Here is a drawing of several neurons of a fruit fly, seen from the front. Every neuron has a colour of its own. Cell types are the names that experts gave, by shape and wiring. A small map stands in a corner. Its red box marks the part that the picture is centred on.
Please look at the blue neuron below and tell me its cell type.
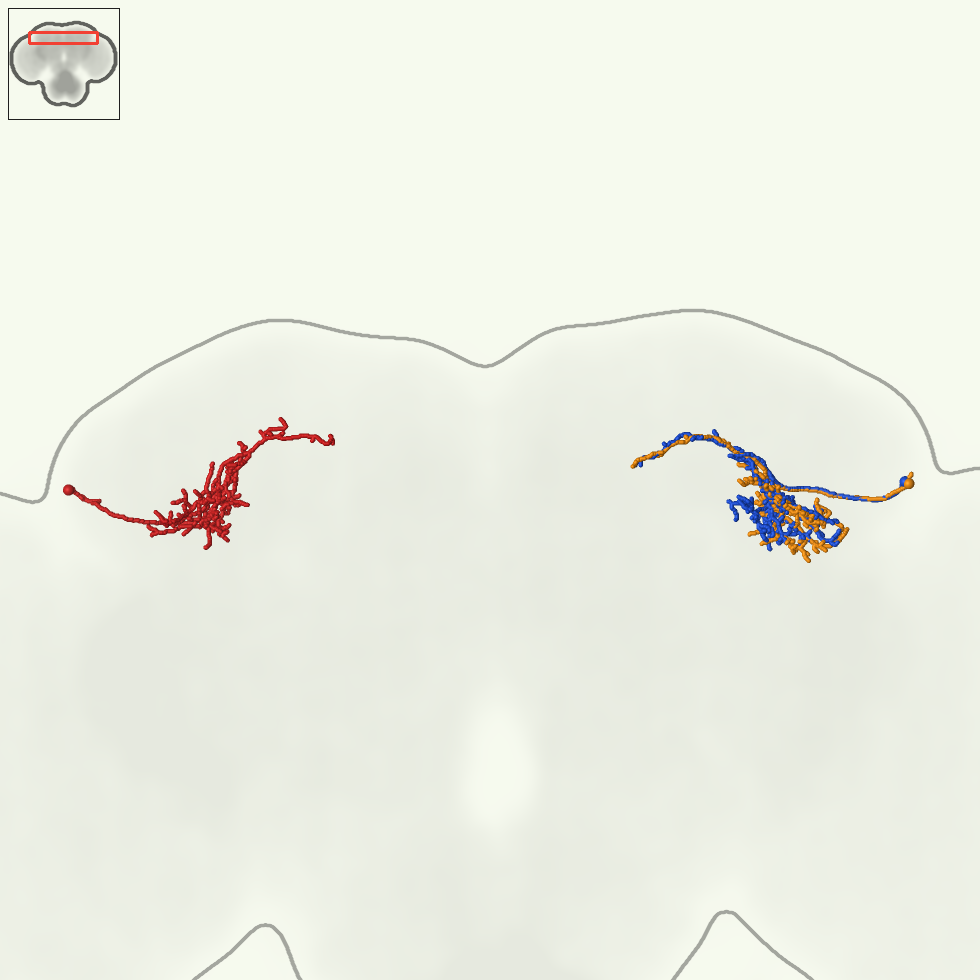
LHPV4c1_b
